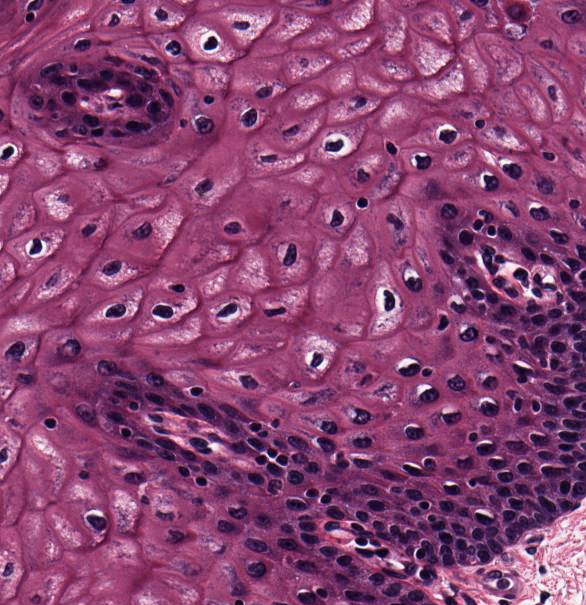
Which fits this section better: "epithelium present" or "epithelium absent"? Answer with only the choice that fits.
Epithelium present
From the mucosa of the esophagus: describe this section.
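First, a band of crowded basal-type cells with small dark nuclei runs from the lower left toward the right edge. Second, the upper and central field holds large polygonal squamous cells with abundant pink cytoplasm. Third, many of these show a clear halo around the nucleus. Fourth, their borders are sharp and distinct.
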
